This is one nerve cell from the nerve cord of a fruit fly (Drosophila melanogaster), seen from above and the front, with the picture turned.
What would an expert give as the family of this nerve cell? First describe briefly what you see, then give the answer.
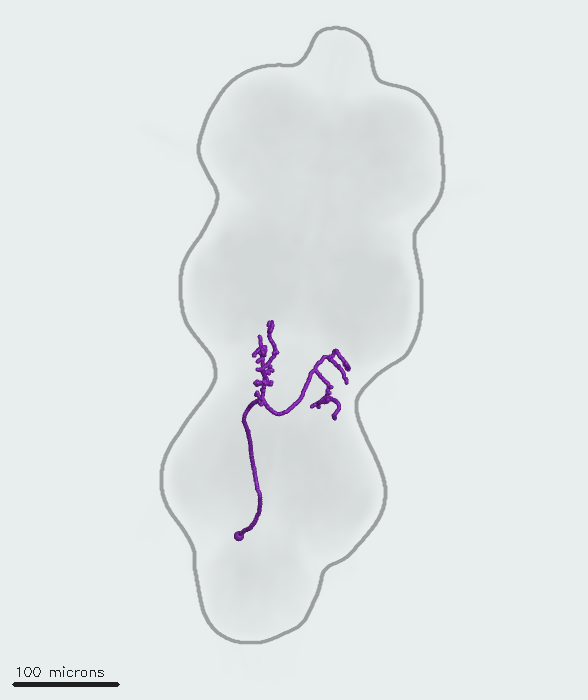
By the scale bar it is about 200 microns tall in this view. As drawn here it is taller than it is wide. Its broad class is nerve-cord intrinsic neuron. Its family is hemilineage 06A.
